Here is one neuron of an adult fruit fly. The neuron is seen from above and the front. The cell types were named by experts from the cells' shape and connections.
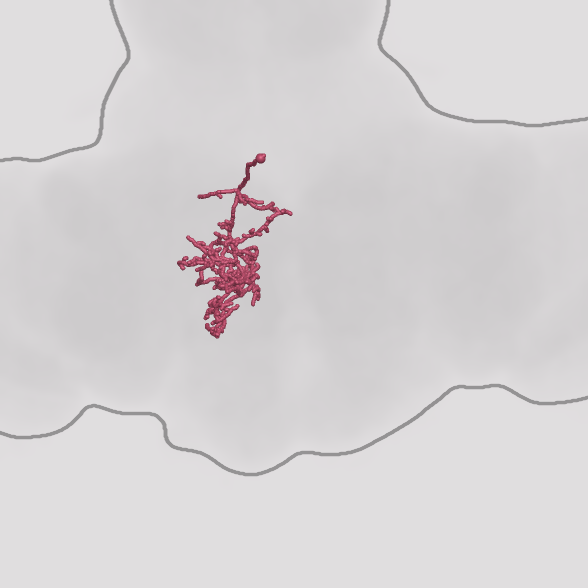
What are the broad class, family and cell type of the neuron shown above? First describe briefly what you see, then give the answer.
The cell body can be seen at the top of the picture. As drawn here it is taller than it is wide. Its broad class is central-brain intrinsic neuron. Its family is PPM. The cell type is PPM1204.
